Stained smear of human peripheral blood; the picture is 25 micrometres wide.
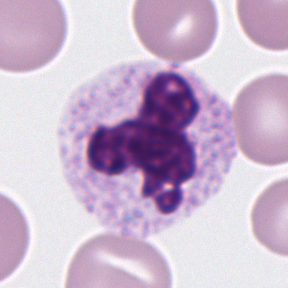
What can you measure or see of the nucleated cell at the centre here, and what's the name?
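Measuring about 15 micrometres across, this cell has a nucleus that fills about 40% of its area. At the lower end of the nucleus, a small lobe is joined to the rest by a narrow strand. The cytoplasm is pale pinkish-lilac, with fine granules scattered evenly through all of it. These granules are violet rather than orange-red. This is a segmented neutrophil.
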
